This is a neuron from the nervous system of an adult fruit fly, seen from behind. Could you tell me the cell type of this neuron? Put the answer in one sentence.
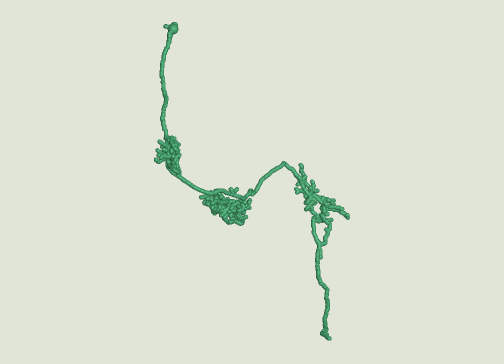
The cell type is PFL1.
